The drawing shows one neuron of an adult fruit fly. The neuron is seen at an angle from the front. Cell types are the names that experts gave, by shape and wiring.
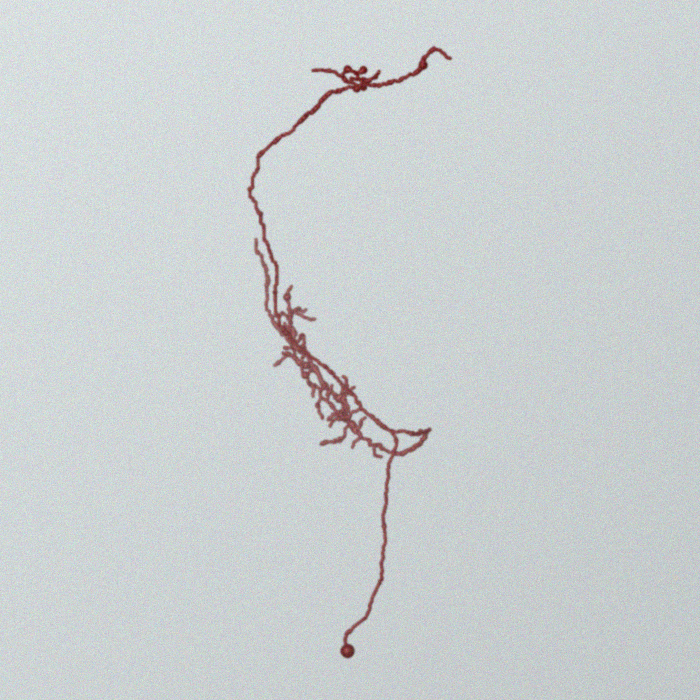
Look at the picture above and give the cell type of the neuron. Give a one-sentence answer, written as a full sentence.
Under the cell type LC24 falls this neuron.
